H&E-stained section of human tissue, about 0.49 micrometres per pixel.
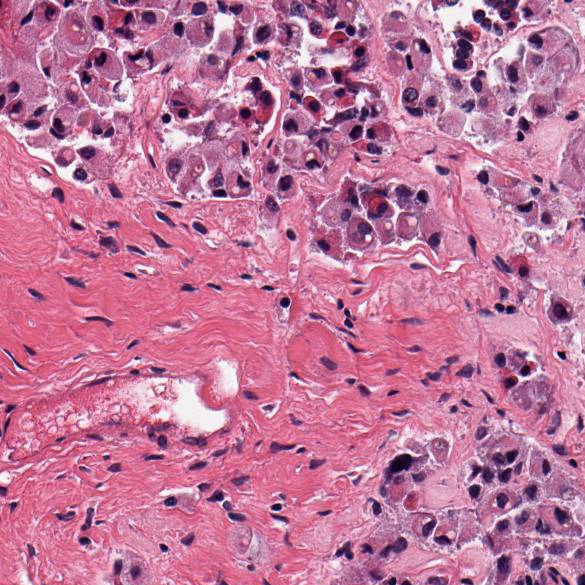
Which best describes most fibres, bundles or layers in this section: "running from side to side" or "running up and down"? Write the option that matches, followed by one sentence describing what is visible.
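Running from side to side. The stroma is made of dense pink collagen bundles running mostly horizontally across the field.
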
